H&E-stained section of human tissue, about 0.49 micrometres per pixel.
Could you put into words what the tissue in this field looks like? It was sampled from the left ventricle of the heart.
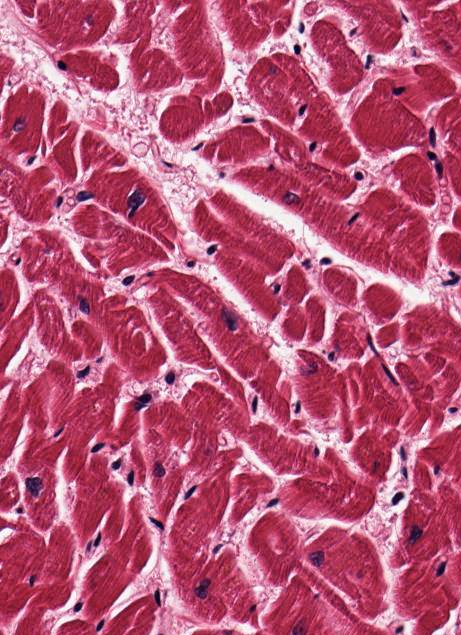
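Oval nuclei sit centrally within the muscle fibres. In the narrow spaces between the fibres lie small, dark, elongated nuclei. Many fibres are separated from one another by clear gaps, as from shrinkage during processing. No fat cells are present.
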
